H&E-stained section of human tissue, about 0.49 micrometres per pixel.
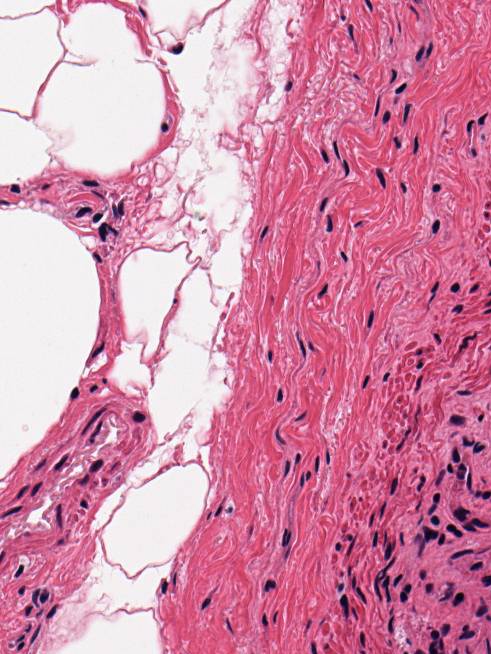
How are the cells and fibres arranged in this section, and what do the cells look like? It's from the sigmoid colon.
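Over on the right, the collagen bundles are wavy and run mostly from top to bottom. Dark, elongated, spindle-shaped nuclei are scattered among them, lying parallel to the fibres, and they're more crowded in the lower right corner than in the upper part of the collagen. The adipocytes are the large empty clear spaces edged by thin pink membranes, with just an occasional flattened nucleus at the rim.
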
